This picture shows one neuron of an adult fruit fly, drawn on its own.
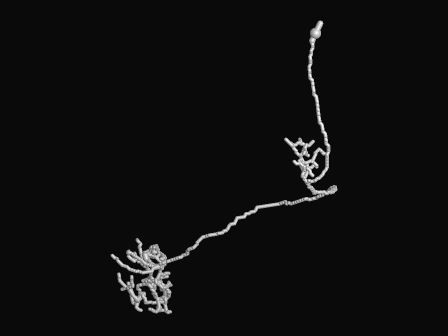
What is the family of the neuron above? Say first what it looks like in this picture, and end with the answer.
As drawn here it is taller than it is wide. This is a central-brain intrinsic neuron. Its family is called class CX.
